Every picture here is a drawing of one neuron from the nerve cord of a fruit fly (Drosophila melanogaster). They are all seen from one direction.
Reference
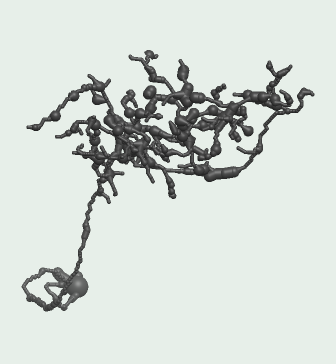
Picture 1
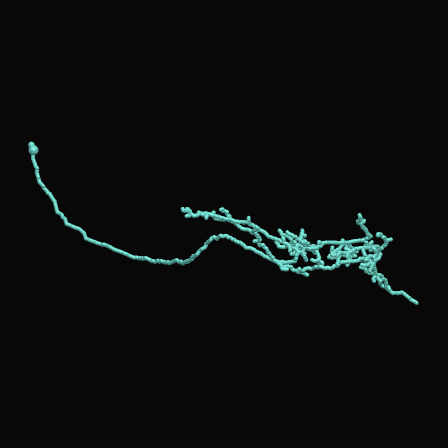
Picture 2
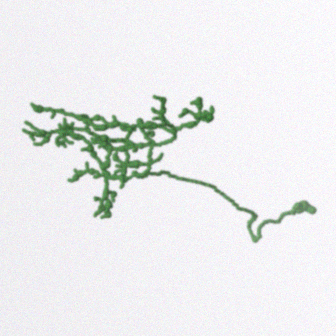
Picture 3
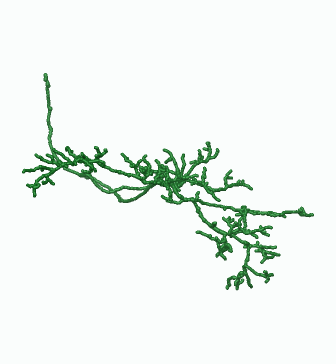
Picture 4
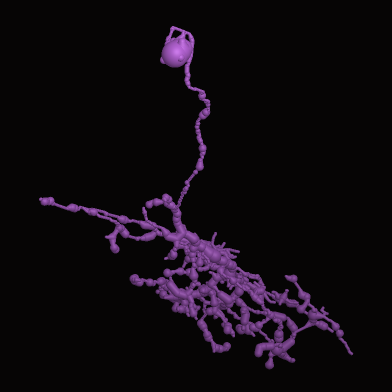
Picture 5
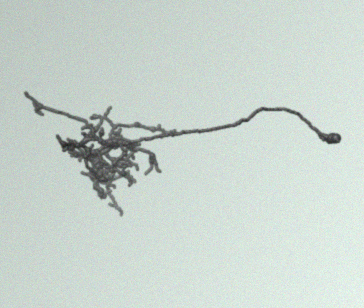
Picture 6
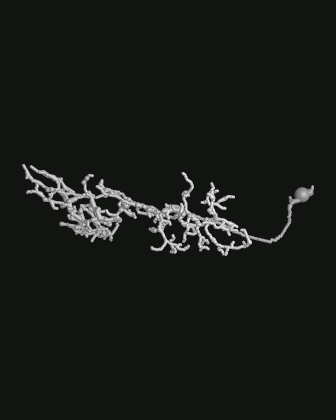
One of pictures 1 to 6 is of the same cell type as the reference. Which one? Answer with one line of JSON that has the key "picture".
{"picture": 2}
